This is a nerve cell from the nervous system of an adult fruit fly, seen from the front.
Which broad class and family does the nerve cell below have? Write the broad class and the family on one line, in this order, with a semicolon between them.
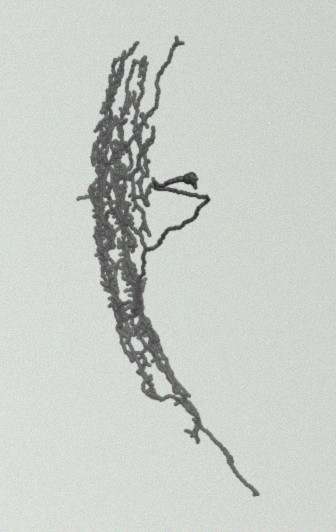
optic-lobe intrinsic neuron; Cm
